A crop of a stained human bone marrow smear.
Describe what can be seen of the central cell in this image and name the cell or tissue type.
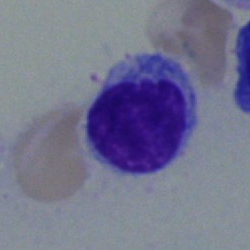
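In outline the cell is roughly round. Its cytoplasm forms a thin rim, widest toward the upper right, and no granules are seen in it. The chromatin is dense and coarsely clumped. Identification: lymphocyte.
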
